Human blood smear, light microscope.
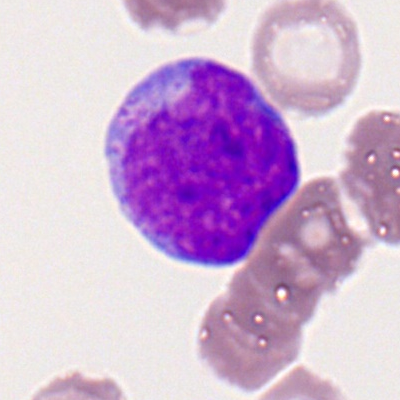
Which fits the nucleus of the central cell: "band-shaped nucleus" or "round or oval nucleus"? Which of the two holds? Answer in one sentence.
The shape of the nucleus is one compact round or oval mass.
